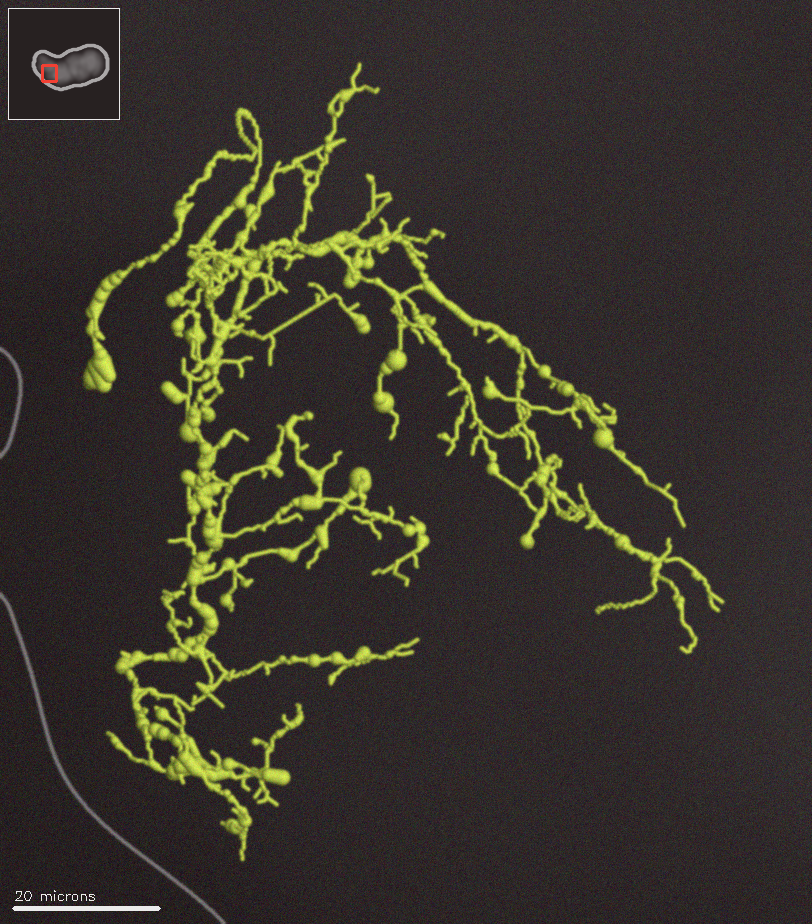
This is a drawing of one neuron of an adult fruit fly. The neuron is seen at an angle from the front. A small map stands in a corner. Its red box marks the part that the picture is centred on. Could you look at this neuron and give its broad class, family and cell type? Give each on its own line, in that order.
nerve-cord intrinsic neuron
hemilineage 19A
IN19A048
